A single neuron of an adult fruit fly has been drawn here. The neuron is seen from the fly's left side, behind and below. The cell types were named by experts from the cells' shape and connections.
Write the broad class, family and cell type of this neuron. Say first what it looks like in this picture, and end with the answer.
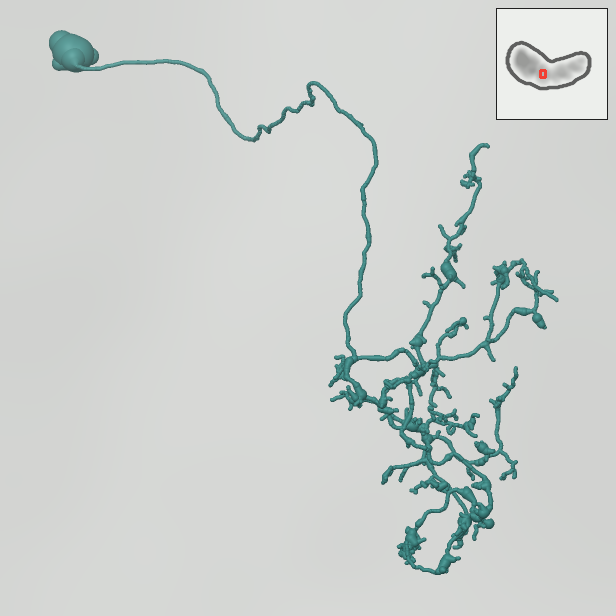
Its cell body lies at the upper left of the picture. Dozens of branch ends can be seen. It is an optic-lobe intrinsic neuron. The family is Cm. The cell type is Cm2.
